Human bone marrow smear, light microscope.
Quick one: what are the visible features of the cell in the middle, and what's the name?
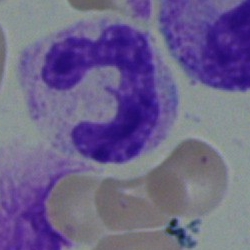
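What strikes me first is the nucleus, a thick curved band bent like a reversed C, with its open side facing left. Its chromatin looks dark purple and coarsely clumped. Fine violet granules are scattered through the cytoplasm, and the cell outline is roughly round and smooth. This is a band neutrophil.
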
